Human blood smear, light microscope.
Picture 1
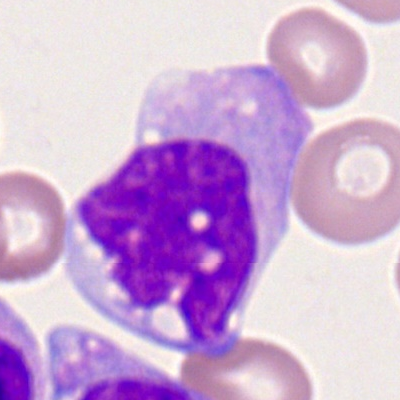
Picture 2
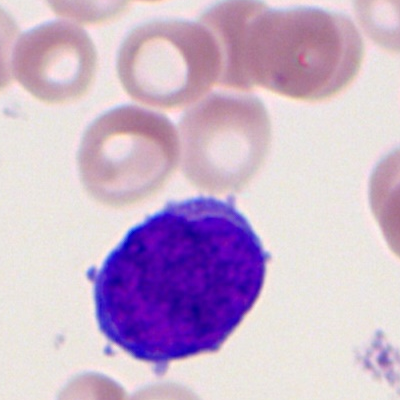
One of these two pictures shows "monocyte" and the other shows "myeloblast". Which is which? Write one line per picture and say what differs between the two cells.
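In picture 1 we see a monocyte: Several small clear vacuoles lie in the cytoplasm, mostly along the lower left border of the nucleus.
In picture 2 we see a myeloblast: No vacuoles are visible in the cell.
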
